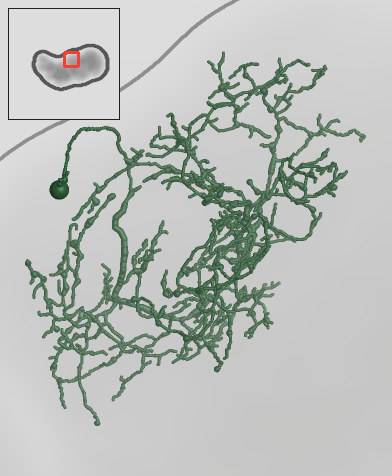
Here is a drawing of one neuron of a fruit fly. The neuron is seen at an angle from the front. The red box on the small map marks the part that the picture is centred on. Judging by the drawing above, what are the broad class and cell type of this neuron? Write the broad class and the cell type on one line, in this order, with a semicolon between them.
central-brain intrinsic neuron; CB0510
